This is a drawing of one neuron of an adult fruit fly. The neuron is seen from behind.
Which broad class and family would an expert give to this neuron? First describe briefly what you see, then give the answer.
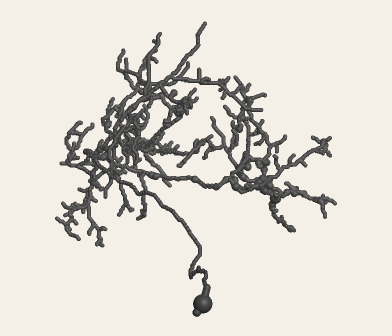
The cell body is at the bottom of the picture. Dozens of branch ends can be seen. It is a nerve-cord intrinsic neuron. The family is hemilineage 21A.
